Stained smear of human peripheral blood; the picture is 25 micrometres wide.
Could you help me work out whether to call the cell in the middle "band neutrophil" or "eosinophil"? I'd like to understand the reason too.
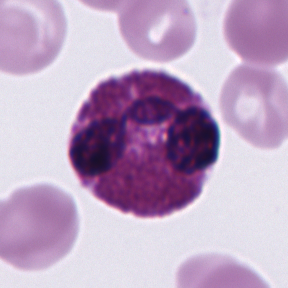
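Eosinophil, not band neutrophil.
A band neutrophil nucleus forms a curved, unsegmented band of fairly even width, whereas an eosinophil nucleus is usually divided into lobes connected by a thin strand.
Here the nucleus shows two large dark lobes on the left and right sides of the cell, with a smaller ring-shaped piece between them near the top, rather than one even band. The chromatin of these lobes is dark purple and clumped, and the granules are reddish-purple. The cell measures about 13 micrometres across.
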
